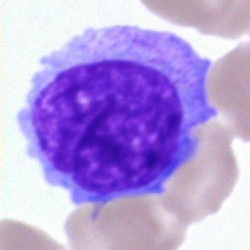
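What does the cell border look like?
Irregular, with many small blunt bumps around it.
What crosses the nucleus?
A thin dark fold line, running from top to bottom.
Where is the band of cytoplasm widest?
Above the nucleus.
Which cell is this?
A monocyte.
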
